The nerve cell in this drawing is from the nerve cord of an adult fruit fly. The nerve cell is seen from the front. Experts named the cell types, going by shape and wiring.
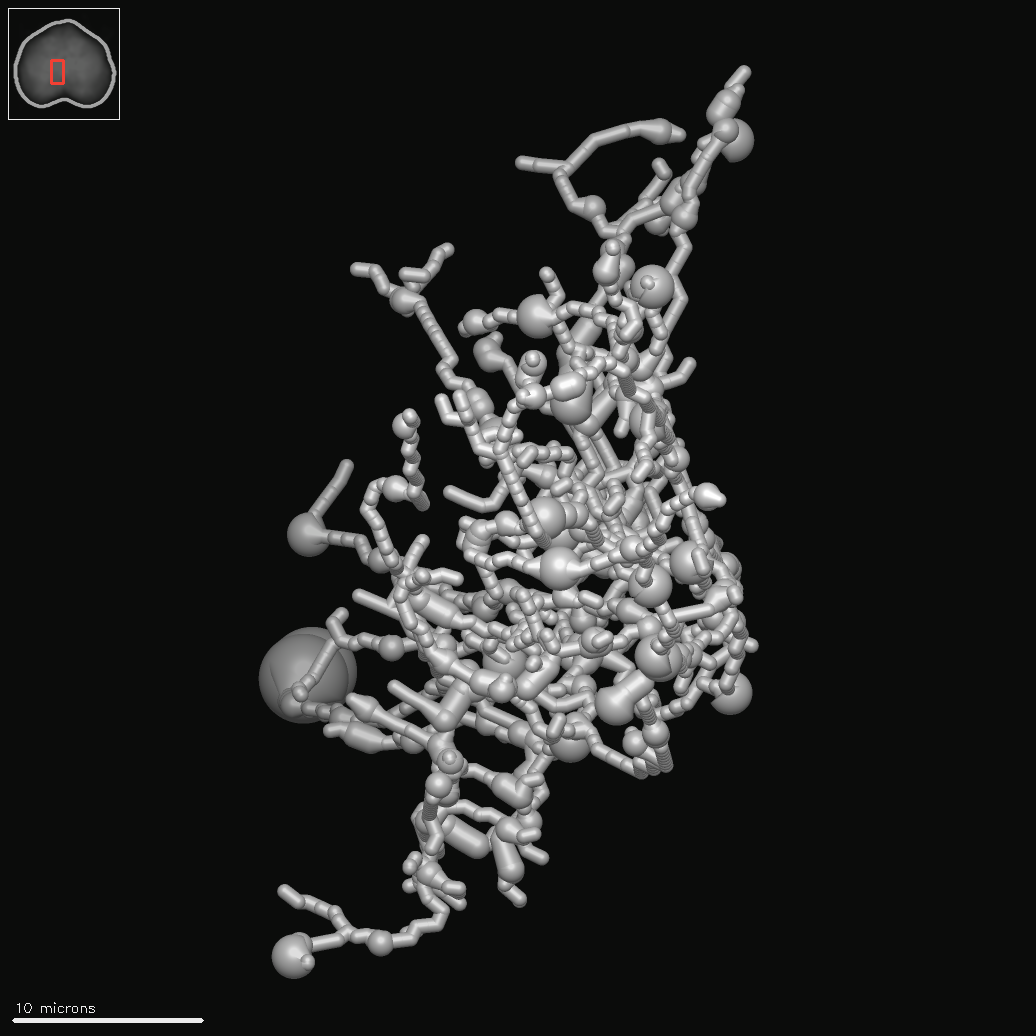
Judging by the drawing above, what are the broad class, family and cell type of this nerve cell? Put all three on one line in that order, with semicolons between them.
nerve-cord intrinsic neuron; hemilineage 01B; IN01B065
